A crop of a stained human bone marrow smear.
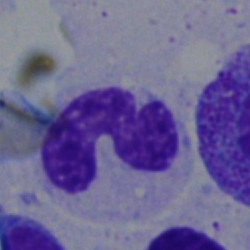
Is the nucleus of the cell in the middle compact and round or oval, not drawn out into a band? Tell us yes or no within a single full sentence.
No, instead of a compact mass, the nucleus forms a curved band without separate lobes.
